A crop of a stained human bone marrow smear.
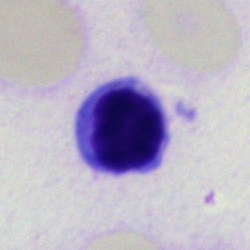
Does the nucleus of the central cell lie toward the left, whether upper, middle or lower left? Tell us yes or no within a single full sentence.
No, what lies toward the right is the nucleus of the cell.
